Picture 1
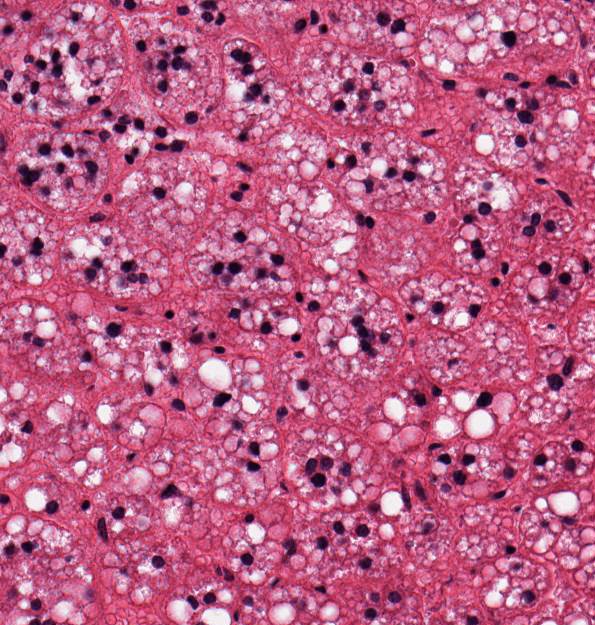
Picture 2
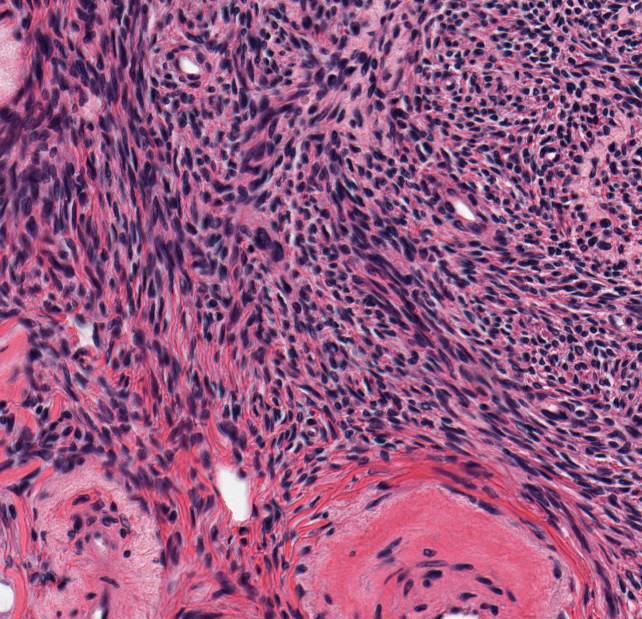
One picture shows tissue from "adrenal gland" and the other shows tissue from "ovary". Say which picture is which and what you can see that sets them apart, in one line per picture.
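Picture 1 shows tissue from the adrenal gland. The nuclei are small, round and darkly stained.
Picture 2 shows tissue from the ovary. Most nuclei are elongated, dark-staining and set in scant, poorly defined cytoplasm.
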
